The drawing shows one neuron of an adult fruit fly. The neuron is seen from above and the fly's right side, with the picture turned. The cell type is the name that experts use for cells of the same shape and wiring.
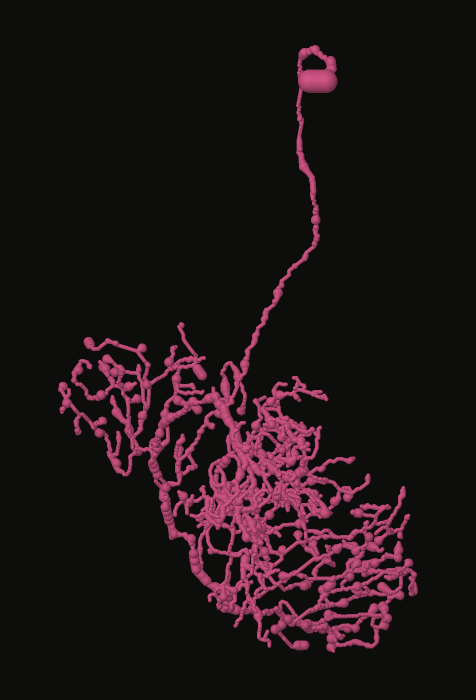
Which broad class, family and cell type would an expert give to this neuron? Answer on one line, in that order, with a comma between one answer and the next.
central-brain intrinsic neuron, hemilineage DL1_dorsal, FB6G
